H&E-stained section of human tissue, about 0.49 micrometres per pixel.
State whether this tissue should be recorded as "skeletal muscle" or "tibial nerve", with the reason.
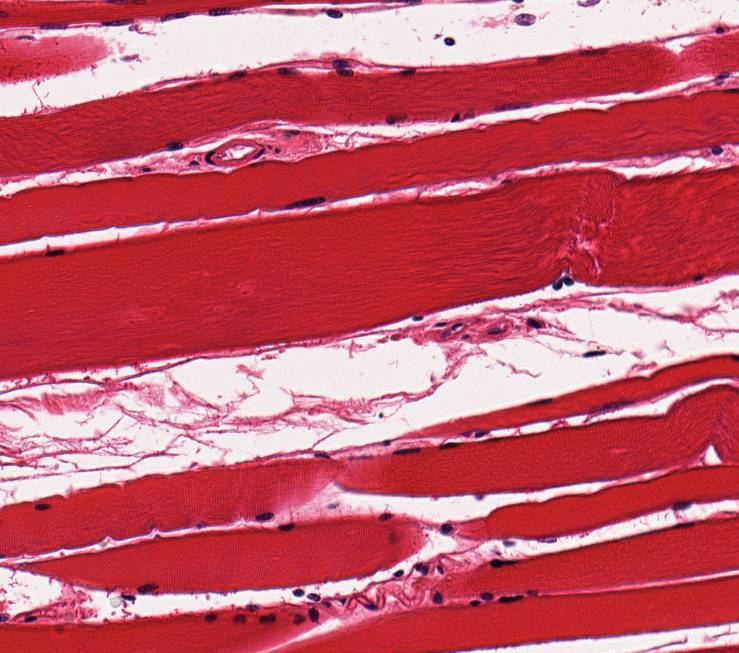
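So: skeletal muscle, not tibial nerve. What tips it is that the fibre cytoplasm stains a deep, even red with eosin.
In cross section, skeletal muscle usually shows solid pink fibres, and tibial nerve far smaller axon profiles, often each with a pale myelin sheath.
Otherwise, long parallel fibres cross the whole field, rising gently from lower left to upper right, their flattened nuclei lying at the edges.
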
